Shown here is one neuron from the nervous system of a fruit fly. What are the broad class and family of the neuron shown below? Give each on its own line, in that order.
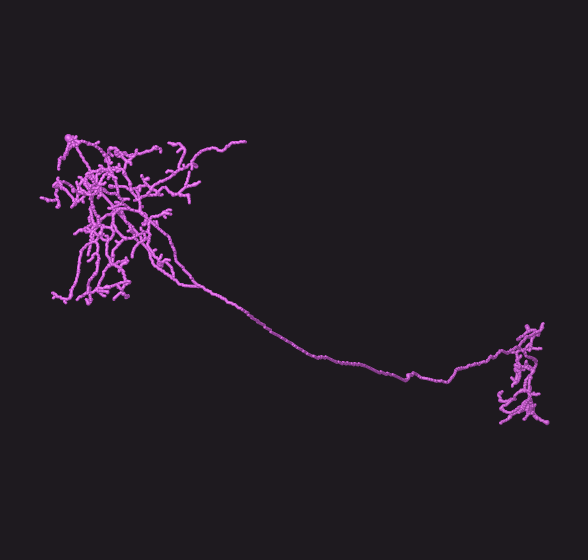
central-brain intrinsic neuron
hemilineage VLPa2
